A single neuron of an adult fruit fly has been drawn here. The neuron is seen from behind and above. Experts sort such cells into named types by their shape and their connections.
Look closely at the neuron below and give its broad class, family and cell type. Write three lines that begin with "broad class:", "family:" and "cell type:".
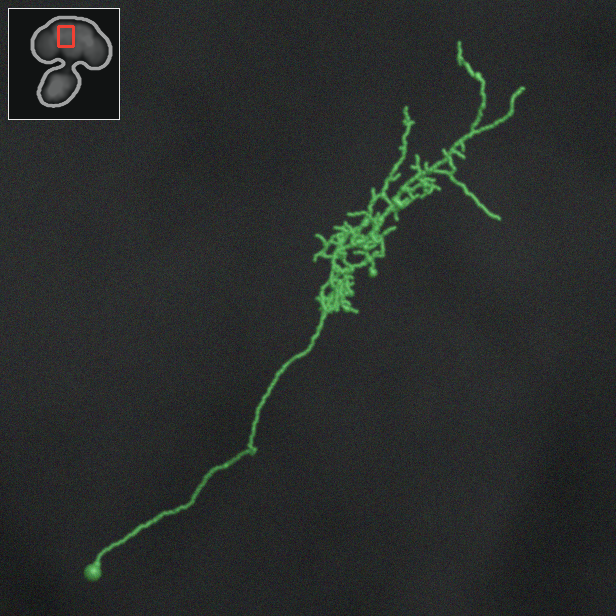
broad class: central-brain intrinsic neuron
family: hemilineage LALa1_anterior
cell type: CB2066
